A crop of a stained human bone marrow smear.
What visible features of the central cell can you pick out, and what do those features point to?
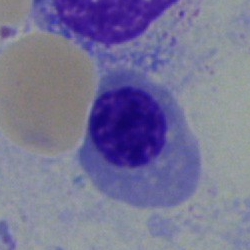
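The nucleus sits off-centre, displaced toward the upper left of the cell. Its chromatin is dark purple and coarsely clumped, broken by small paler patches. No nucleolus is visible within the nucleus. The cytoplasm is free of granules. This cell is an erythroblast.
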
